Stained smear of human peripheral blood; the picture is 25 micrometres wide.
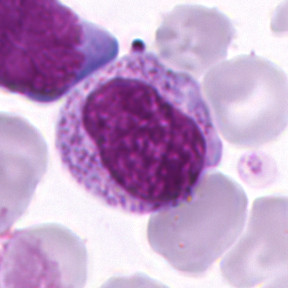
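Metamyelocyte, the cell in the middle of a stained smear of human peripheral blood. First, the nucleus measures about 12 by 9 micrometres. Second, its chromatin is clumped, with darker patches divided by paler strands. Third, the cytoplasm is pale lilac-pink, with fine purple granules scattered throughout. Last, the rim of cytoplasm is broader to the left of the nucleus than to the right.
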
